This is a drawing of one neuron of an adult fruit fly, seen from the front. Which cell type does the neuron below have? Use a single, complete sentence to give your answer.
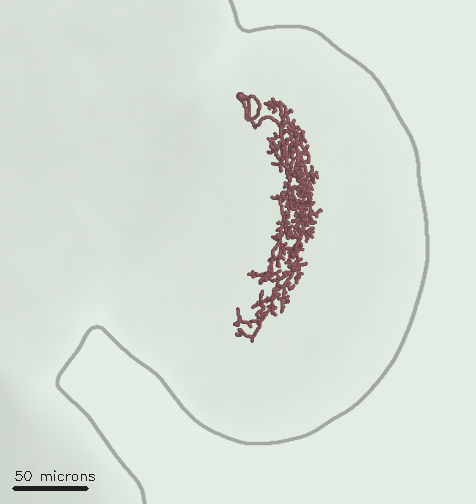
The neuron is typed under the name LPi2c.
